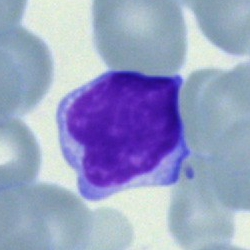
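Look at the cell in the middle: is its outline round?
No, it is angular and irregular.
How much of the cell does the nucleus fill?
Most of it, and no distinct nucleolus shows; the scant rim of cytoplasm is widest along the left and lower side.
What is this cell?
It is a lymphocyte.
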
